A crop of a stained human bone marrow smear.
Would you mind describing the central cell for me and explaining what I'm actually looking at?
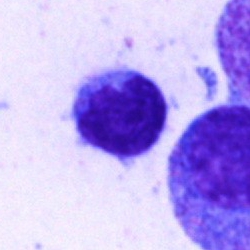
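Nucleus occupies most of the cell; chromatin dense, dark purple. Scant blue cytoplasmic rim, widest on the left side. No granules visible in the cytoplasm. This is a lymphocyte.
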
